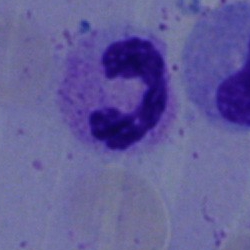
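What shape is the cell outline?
Roughly round.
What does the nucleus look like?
A single curved band with its open side facing left, and no visible nucleoli.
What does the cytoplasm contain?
Fine, small granules.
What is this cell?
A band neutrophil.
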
